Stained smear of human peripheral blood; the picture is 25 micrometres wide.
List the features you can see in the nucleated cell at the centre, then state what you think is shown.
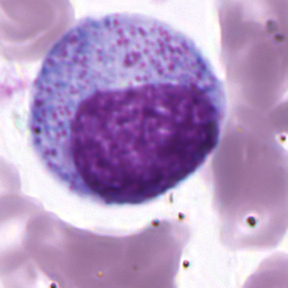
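Look at the outline: round and smooth, with no surface projections. Inside the nucleus you won't find distinct nucleoli. Fine reddish-purple granules are scattered throughout the cytoplasm, which holds no vacuoles. This cell is a promyelocyte.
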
